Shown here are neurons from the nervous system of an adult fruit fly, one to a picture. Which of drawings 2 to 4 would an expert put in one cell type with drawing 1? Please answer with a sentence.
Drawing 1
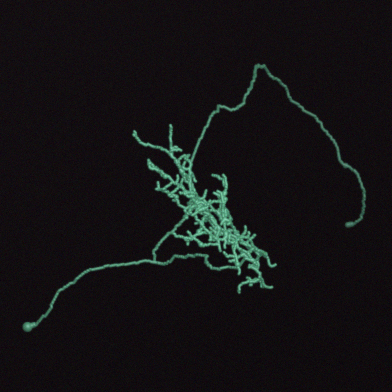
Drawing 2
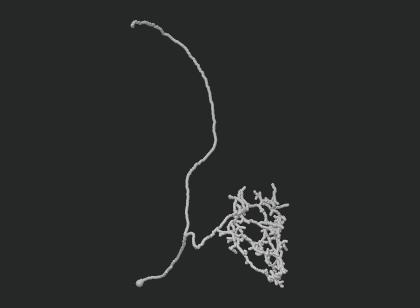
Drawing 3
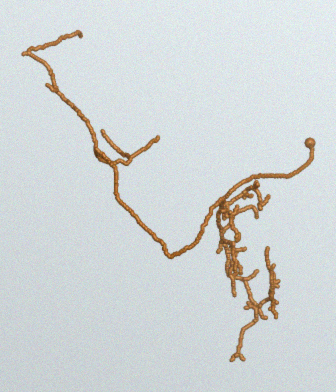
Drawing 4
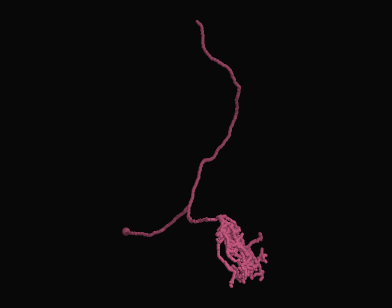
Drawing 2 and drawing 4 are of the same cell type.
